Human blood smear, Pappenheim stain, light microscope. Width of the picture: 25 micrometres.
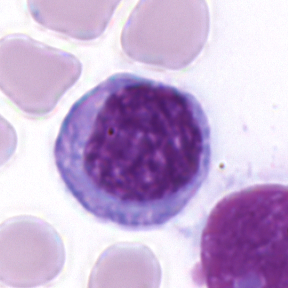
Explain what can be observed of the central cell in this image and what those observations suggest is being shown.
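Round, smooth cell outline. Nucleus off-centre, toward the upper right. Chromatin coarse and clumped, paler patches between dark masses. No distinct nucleolus. Plasma cell.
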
